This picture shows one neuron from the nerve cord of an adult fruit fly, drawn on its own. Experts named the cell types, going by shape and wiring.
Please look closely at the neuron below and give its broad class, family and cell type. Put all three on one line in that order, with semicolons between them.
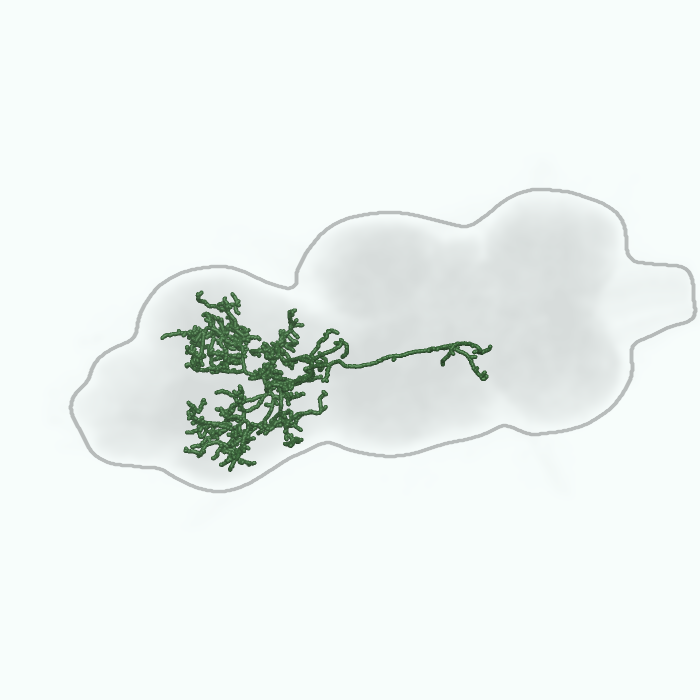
nerve-cord intrinsic neuron; hemilineage 05B; IN05B031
